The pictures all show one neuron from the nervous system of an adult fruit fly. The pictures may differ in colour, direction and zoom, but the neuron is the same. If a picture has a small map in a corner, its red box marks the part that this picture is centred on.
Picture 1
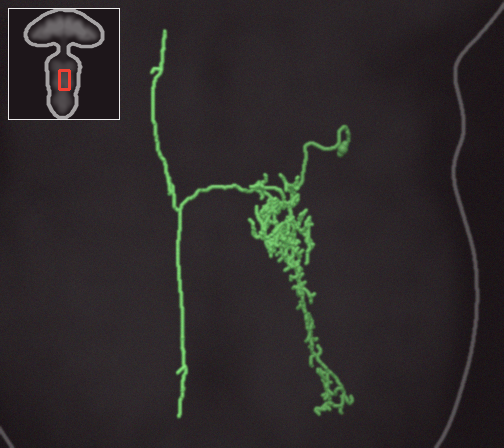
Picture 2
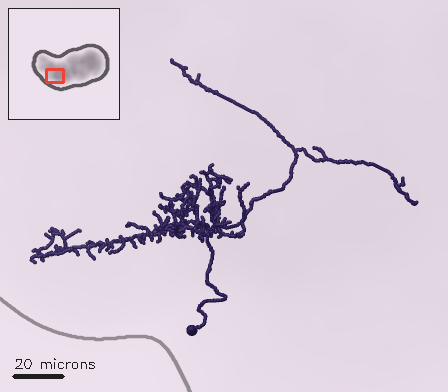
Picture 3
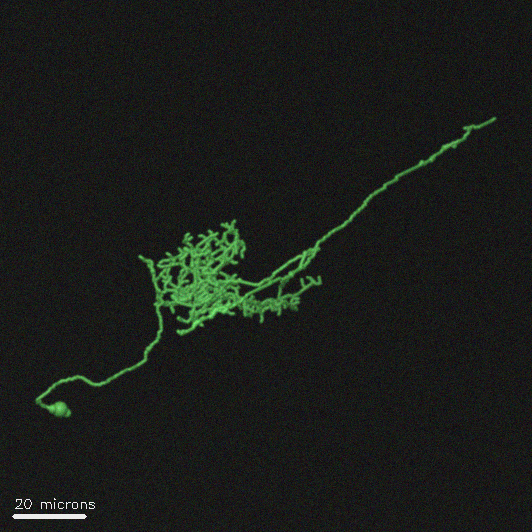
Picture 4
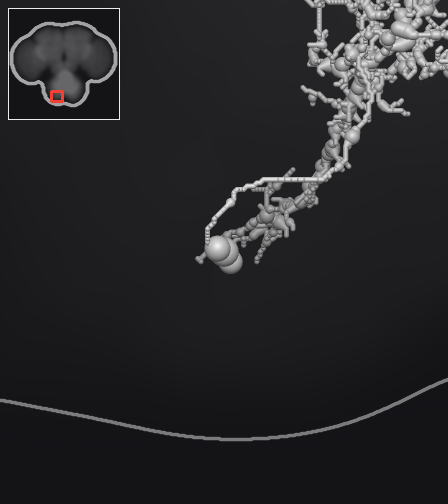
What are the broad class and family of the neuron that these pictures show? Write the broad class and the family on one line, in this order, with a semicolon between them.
nerve-cord intrinsic neuron; hemilineage 10B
